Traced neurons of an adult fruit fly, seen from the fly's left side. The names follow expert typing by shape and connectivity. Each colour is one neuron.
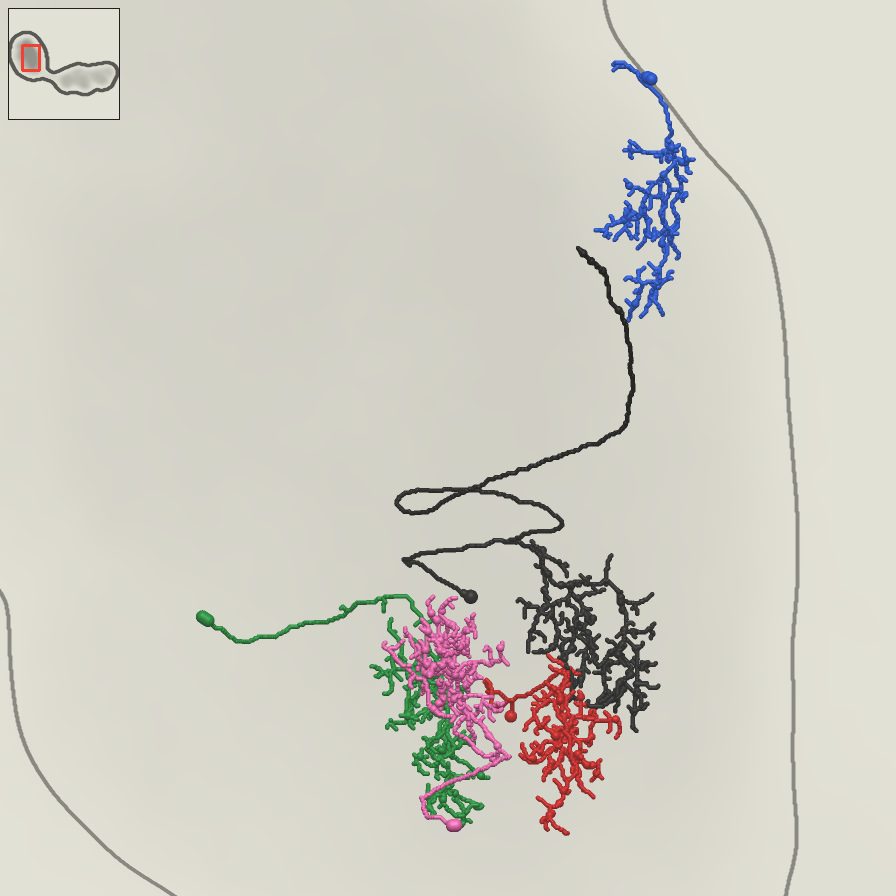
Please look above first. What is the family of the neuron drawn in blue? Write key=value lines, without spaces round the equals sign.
family=Cm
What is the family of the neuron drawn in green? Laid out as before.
family=Cm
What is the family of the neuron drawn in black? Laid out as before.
family=MeVP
